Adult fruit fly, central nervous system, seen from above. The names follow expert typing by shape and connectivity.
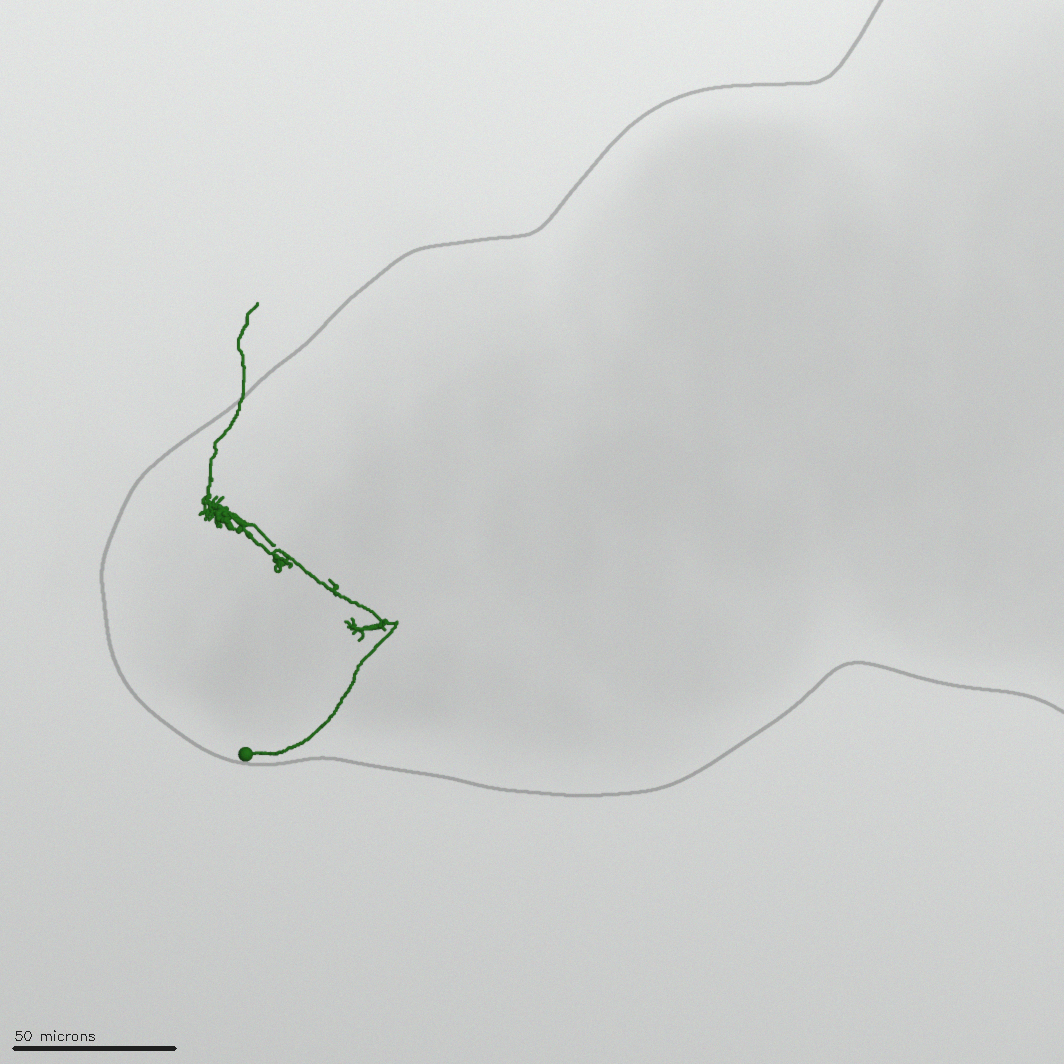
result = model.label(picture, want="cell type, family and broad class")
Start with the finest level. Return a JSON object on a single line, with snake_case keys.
{"cell_type": "C3", "family": "C", "broad_class": "optic-lobe intrinsic neuron"}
